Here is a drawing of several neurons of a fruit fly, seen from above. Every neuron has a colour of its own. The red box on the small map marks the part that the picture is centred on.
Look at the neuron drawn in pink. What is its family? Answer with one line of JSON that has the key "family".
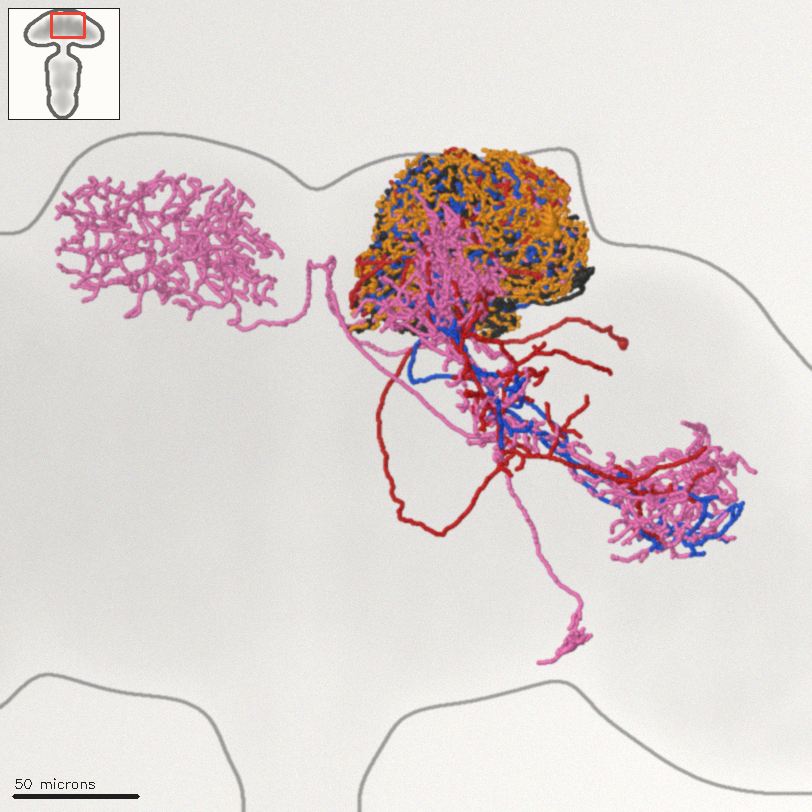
{"family": "ALIN"}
